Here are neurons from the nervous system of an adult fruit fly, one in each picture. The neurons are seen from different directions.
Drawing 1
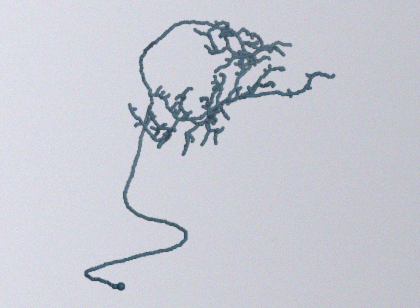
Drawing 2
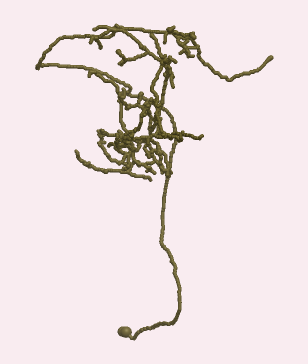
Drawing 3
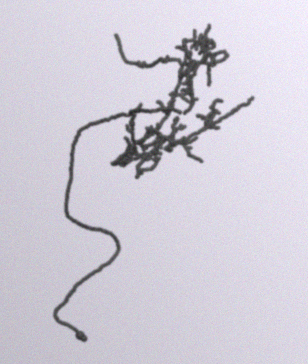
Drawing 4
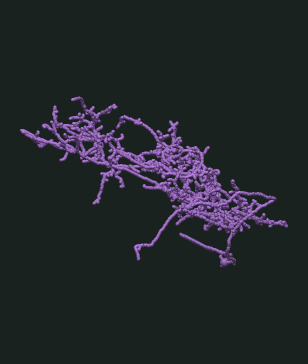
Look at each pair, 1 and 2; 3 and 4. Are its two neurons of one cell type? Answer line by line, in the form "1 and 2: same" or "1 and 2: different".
1 and 2: same
3 and 4: different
